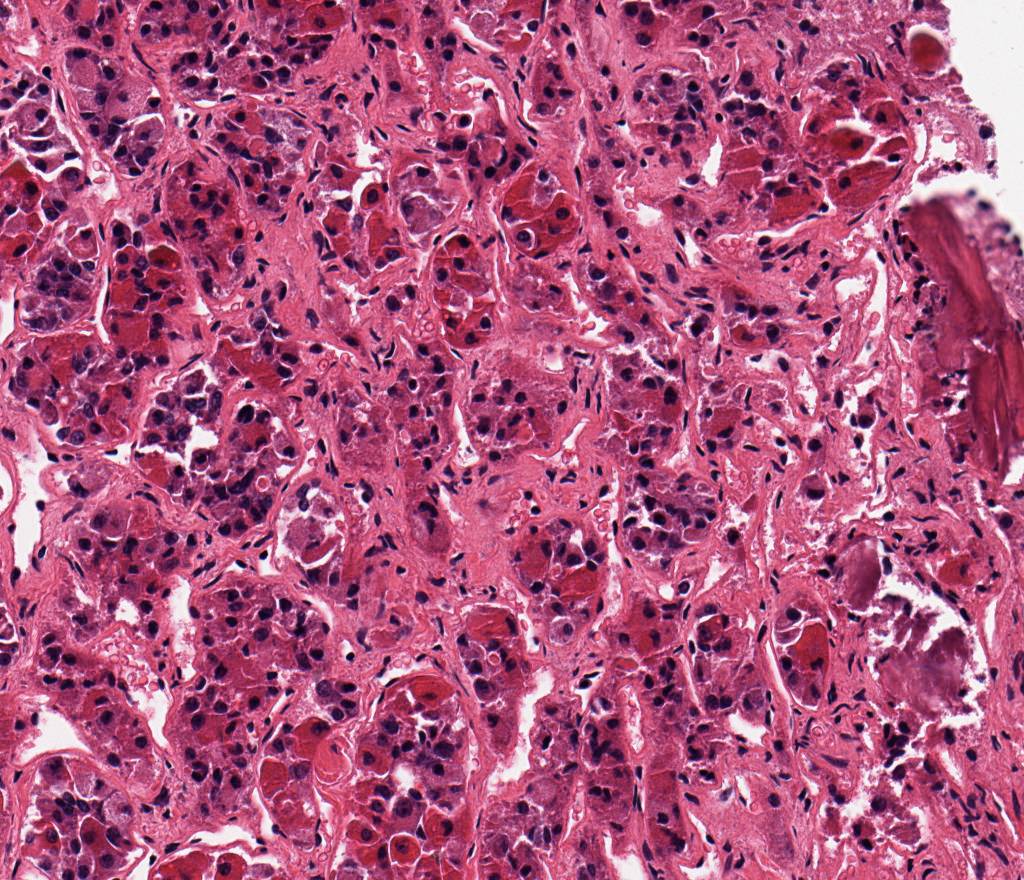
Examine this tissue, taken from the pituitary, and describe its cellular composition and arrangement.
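In the nests, many cells have abundant, bright red eosinophilic cytoplasm. The stroma between the nests holds elongated, spindle-shaped nuclei. At the right edge of the upper half lies a band of dense, deep red fibrillar tissue. No fat cells are present anywhere in the field.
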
